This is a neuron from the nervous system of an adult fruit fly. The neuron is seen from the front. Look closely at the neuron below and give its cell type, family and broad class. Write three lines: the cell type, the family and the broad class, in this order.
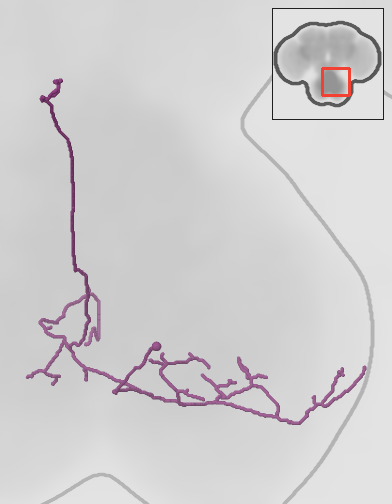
AN10B061
hemilineage 10B
ascending neuron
